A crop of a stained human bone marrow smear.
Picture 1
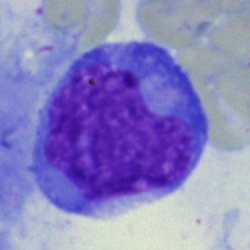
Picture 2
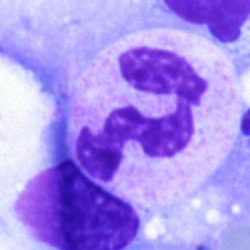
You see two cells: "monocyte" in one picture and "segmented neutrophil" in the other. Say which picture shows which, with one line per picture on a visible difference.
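The cell in picture 1 is a monocyte. The nucleus fills most of the cell and sits toward the lower left.
The cell in picture 2 is a segmented neutrophil. The cytoplasm is abundant and pale pinkish-lilac.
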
